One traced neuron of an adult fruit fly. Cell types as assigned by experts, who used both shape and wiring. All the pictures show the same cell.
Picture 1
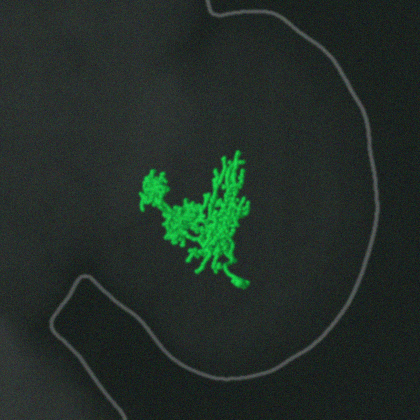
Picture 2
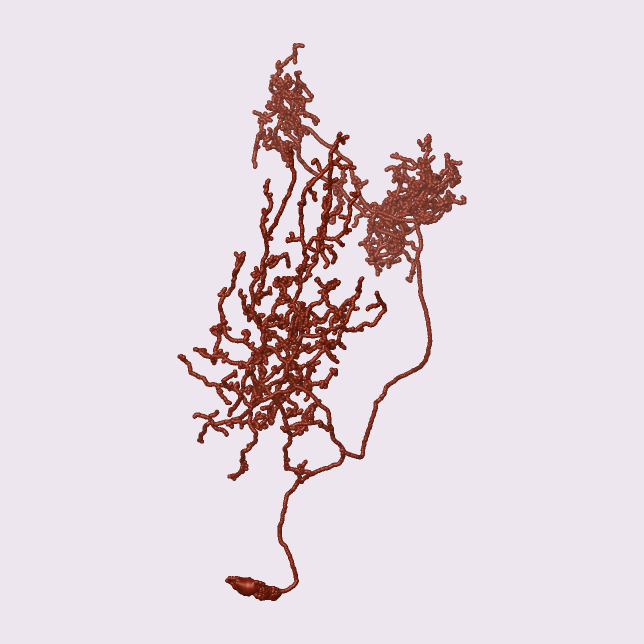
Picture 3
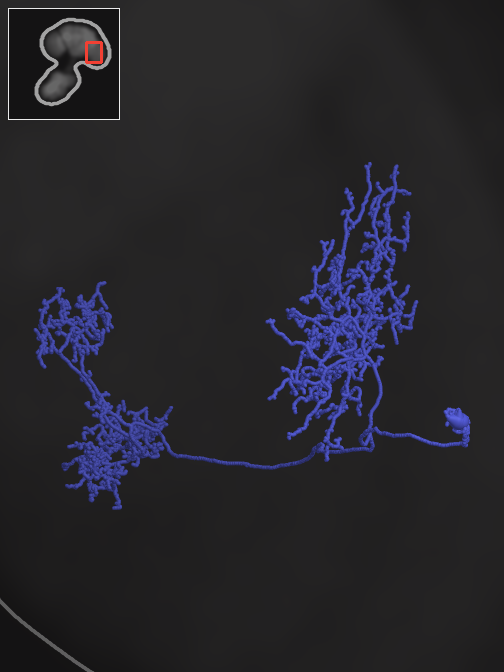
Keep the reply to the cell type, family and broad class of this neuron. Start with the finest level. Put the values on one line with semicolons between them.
TmY16; TmY; optic-lobe intrinsic neuron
